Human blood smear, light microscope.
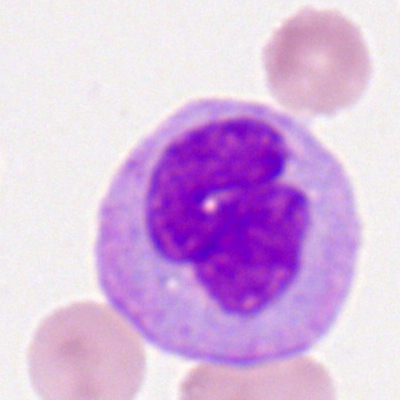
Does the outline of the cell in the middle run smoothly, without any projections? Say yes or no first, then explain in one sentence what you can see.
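Yes. The cell outline is round and smooth.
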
